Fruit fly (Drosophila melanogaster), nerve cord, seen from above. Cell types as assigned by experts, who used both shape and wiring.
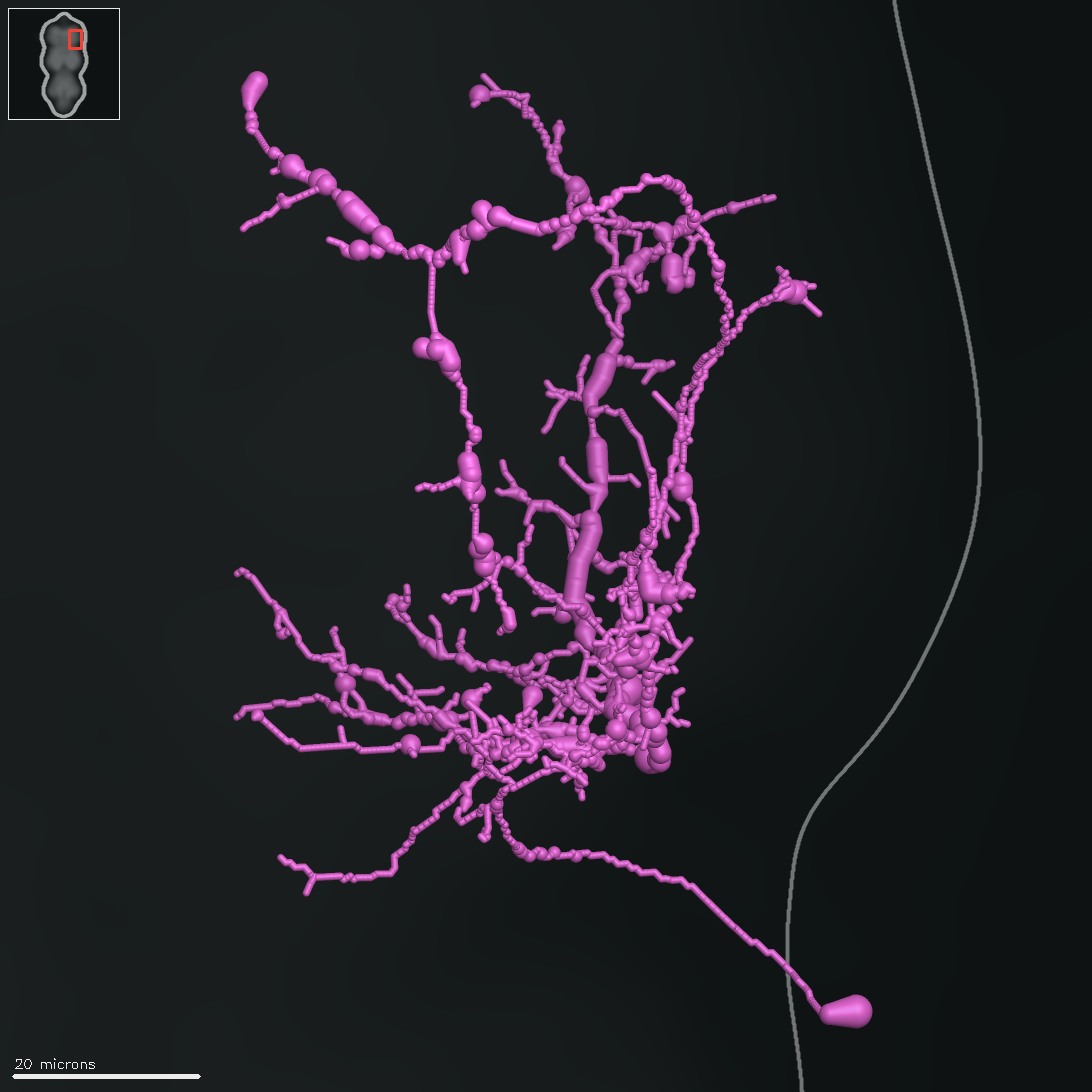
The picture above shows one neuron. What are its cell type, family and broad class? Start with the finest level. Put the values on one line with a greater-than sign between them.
IN03A080 > hemilineage 03A > nerve-cord intrinsic neuron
